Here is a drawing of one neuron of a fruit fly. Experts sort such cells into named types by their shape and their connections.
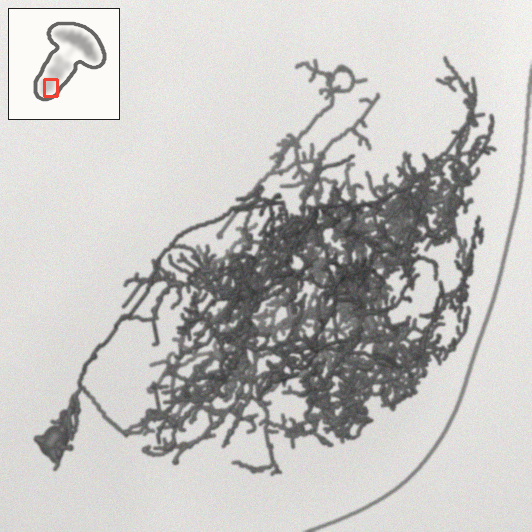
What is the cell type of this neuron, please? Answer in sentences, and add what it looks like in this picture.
The cell type is IN03A004. Its broad class is nerve-cord intrinsic neuron. It lies in the nerve cord. The cell body can be seen at the lower left of the picture. More than a hundred branch ends can be seen.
